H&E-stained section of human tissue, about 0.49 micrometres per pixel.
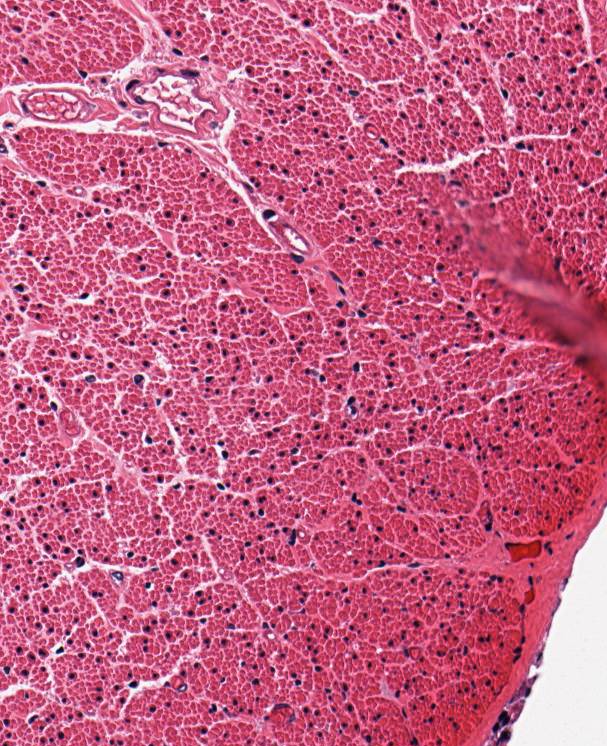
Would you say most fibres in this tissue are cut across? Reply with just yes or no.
Yes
